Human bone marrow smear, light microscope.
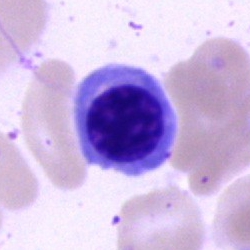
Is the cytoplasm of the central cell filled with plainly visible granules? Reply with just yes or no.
No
